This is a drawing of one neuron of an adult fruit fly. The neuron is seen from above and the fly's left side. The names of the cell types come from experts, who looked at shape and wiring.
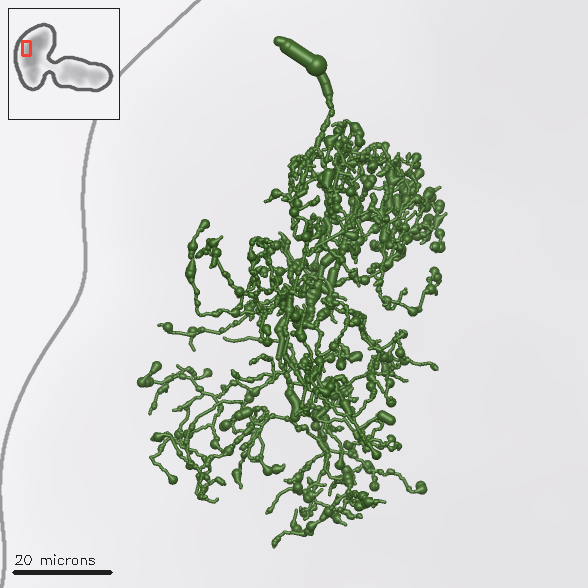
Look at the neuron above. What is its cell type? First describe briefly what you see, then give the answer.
Its cell body lies at the top of the picture. By the scale bar it is about 110 microns tall in this view. The picture shows more than a hundred branch ends. It is a central-brain intrinsic neuron. The cell type is lLN2R_a.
